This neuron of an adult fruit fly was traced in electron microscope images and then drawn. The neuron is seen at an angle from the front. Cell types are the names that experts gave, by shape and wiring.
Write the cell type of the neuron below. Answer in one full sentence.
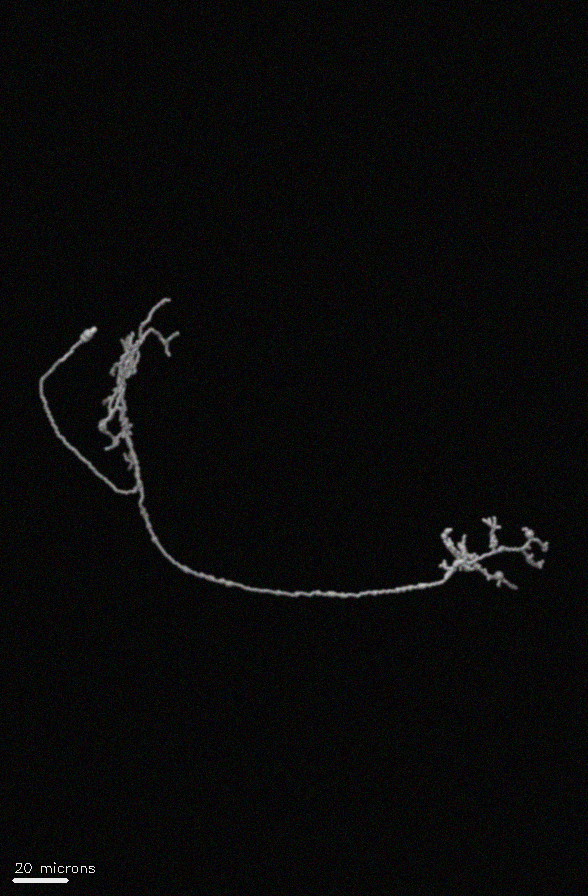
This neuron is of the type IN01A064.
